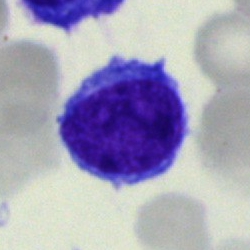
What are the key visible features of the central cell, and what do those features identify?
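Chromatin comes first: deep purple, with darker clumps. Next, the cytoplasm forms only a thin blue rim around the nucleus. Last, the edge: small tufts stand out along the top of the cell. The cell is a lymphocyte.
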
